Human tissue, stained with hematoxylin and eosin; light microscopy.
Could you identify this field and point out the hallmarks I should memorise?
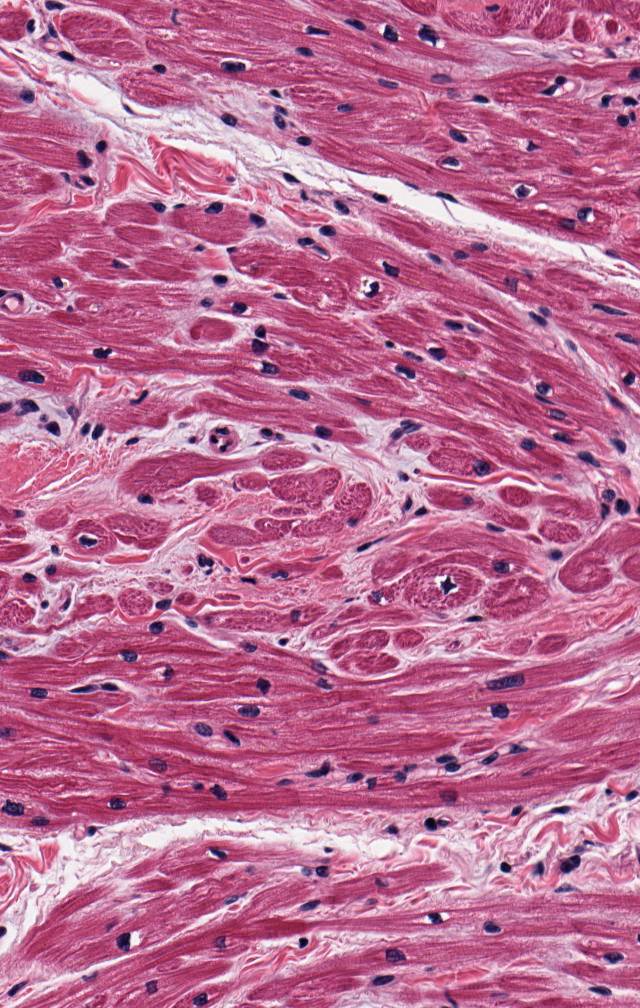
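My reading is myocardium. Above and below, most fibres run lengthwise from left to right; a middle band shows them cut across, in rounded and oval profiles. Their oval nuclei lie centrally, not at the edge.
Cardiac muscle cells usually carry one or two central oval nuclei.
Thin, wavy, pale pink connective tissue strands part the bundles.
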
